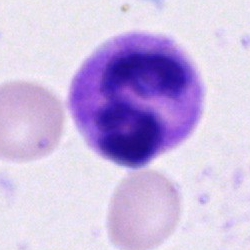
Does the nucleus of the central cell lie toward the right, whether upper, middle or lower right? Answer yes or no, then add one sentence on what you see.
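Yes. The cytoplasm is purple and forms its widest rim on the left side of the cell.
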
